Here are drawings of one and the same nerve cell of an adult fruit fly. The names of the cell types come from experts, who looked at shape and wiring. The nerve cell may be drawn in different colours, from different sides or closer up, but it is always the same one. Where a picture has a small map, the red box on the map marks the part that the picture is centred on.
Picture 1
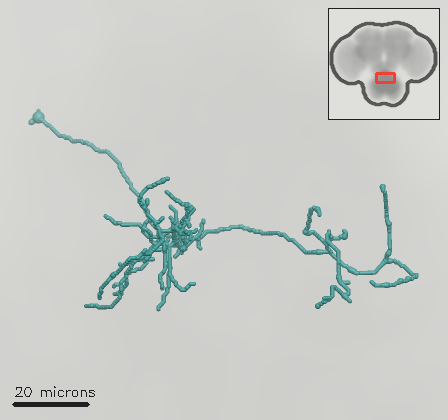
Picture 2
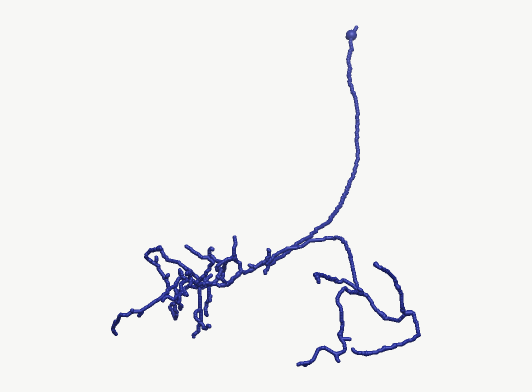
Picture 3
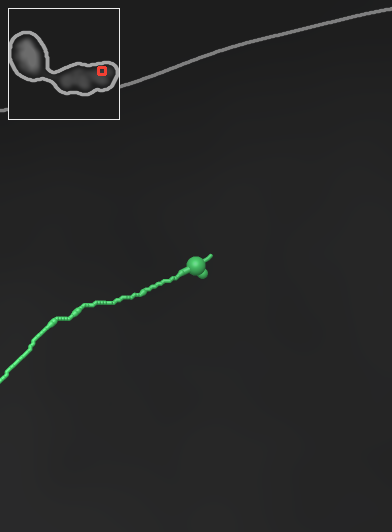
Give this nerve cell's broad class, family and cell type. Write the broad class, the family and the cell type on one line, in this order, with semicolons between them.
nerve-cord intrinsic neuron; hemilineage 07B; IN07B092_d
